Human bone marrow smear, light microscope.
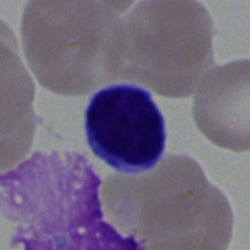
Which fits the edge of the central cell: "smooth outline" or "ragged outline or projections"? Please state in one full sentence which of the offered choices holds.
No projections, blebs or ragged parts break the cell's outline.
